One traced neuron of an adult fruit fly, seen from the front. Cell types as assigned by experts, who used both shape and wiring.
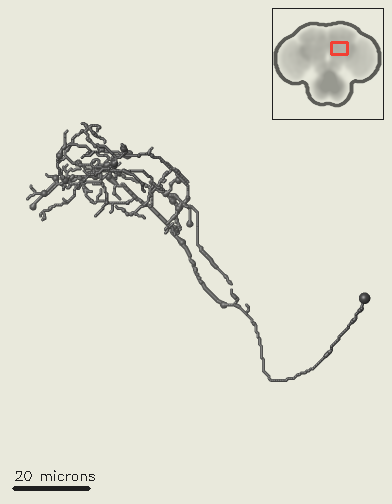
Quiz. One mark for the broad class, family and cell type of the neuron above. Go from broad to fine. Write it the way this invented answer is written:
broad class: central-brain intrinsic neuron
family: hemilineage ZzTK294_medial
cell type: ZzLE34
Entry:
broad class: central-brain intrinsic neuron
family: hemilineage LALa1_anterior
cell type: CB1705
